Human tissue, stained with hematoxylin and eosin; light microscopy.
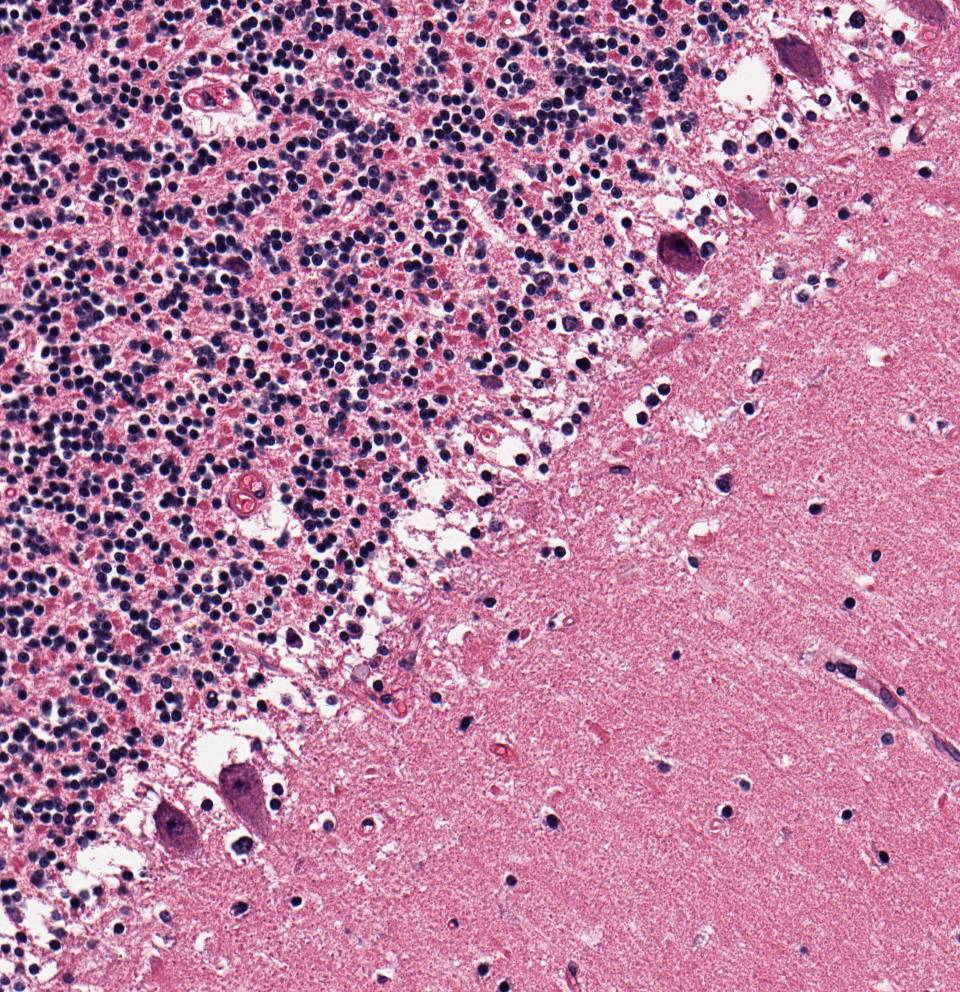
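Cerebellum. Upper left: dense cellular layer, packed small round dark nuclei, scant cytoplasm, scattered small irregular nucleus-free pink patches, small vessels with red blood cells at upper left and left centre. Lower right: pale, sparsely cellular layer. Border runs diagonally, upper right to lower left.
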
